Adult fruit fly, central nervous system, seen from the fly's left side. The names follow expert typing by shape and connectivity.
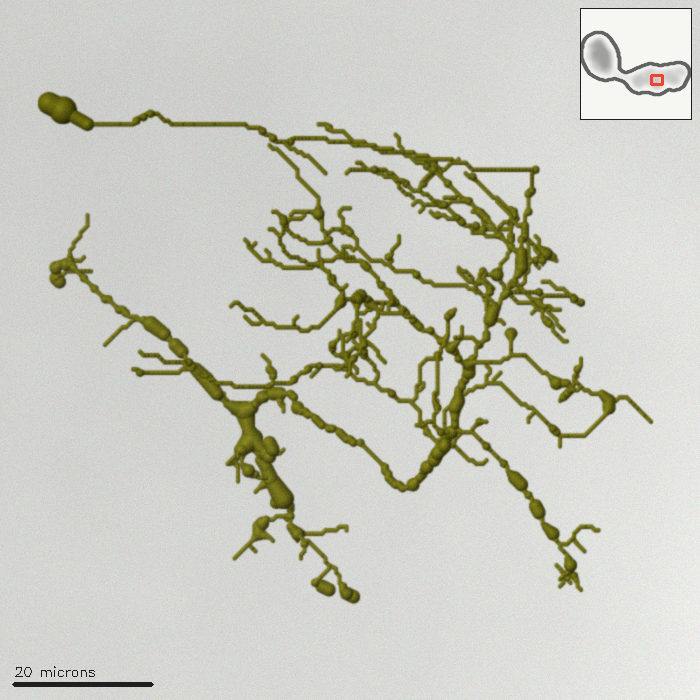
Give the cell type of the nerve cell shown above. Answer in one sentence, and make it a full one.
To this nerve cell applies the cell type name IN19A085.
